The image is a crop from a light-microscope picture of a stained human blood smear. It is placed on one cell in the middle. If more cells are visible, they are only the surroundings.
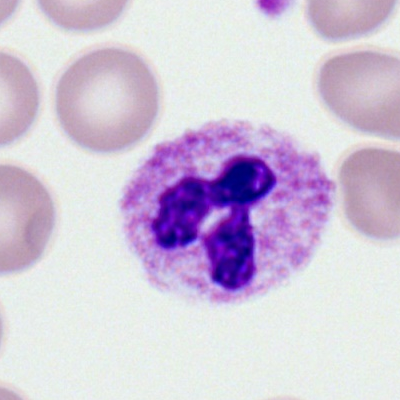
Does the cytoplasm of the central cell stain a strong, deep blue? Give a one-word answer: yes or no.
No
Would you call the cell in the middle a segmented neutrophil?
yes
